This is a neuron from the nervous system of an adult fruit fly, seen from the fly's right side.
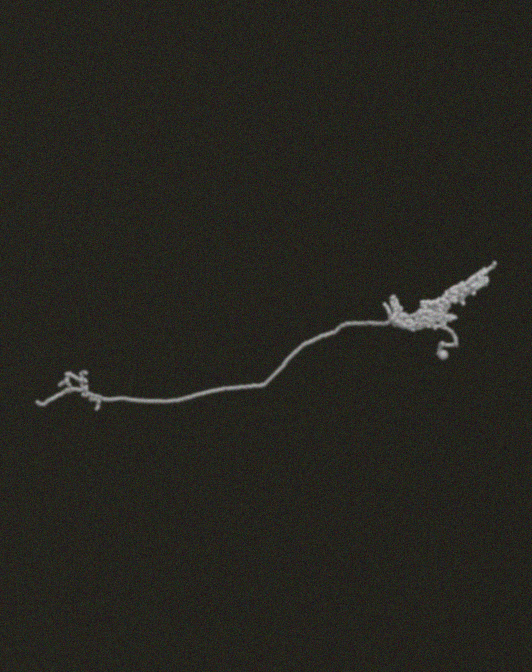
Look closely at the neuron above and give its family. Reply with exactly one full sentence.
By family, this neuron is grouped as DNge.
